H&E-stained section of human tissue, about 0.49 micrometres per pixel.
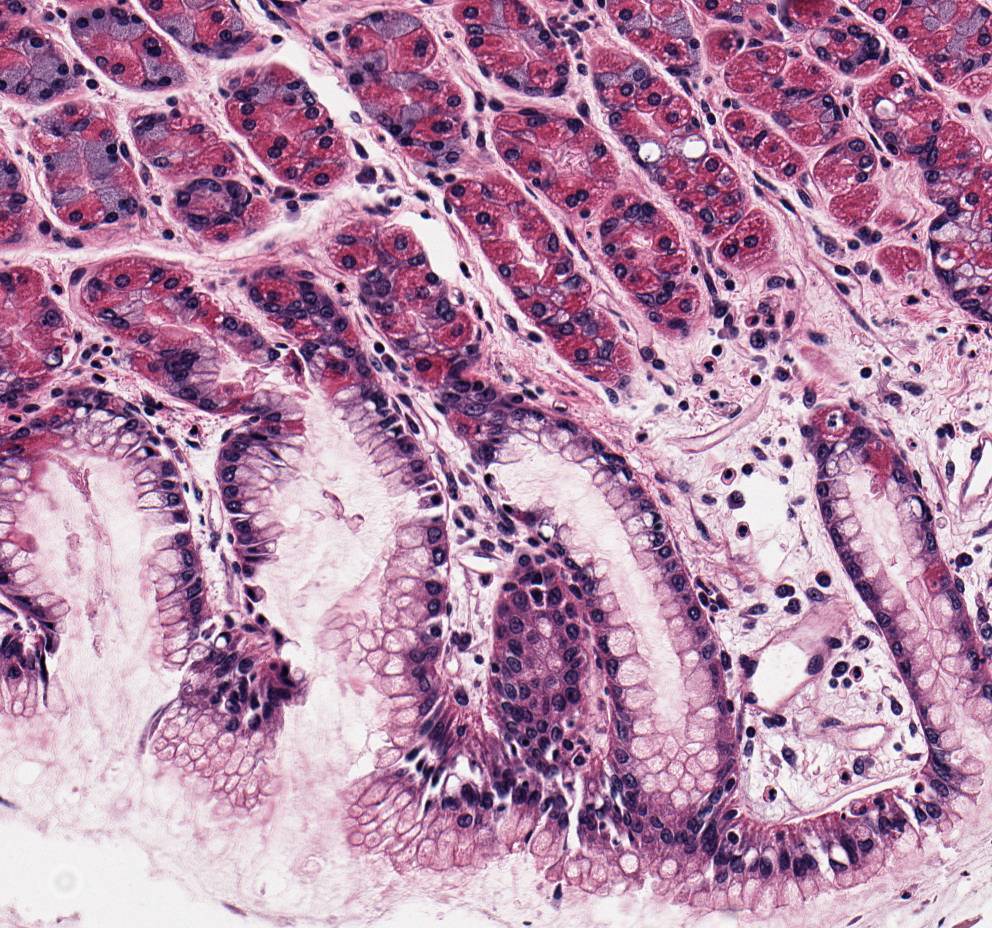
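Stomach: closely packed glands with narrow, mostly inconspicuous lumens fill the upper field, above broad pits lined by mucous epithelium. Most upper gland cells are parietal cells, with bright pink cytoplasm and round central nuclei; scattered among them, especially upper left, are cells with bluish-grey cytoplasm.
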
